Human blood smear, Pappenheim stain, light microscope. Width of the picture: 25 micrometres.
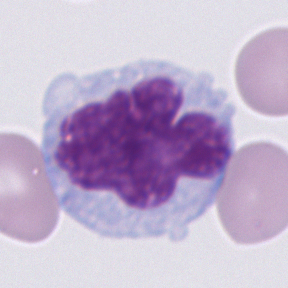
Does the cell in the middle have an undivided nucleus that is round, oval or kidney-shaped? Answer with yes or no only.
No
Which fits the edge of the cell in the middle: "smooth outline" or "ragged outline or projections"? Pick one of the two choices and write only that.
Ragged outline or projections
